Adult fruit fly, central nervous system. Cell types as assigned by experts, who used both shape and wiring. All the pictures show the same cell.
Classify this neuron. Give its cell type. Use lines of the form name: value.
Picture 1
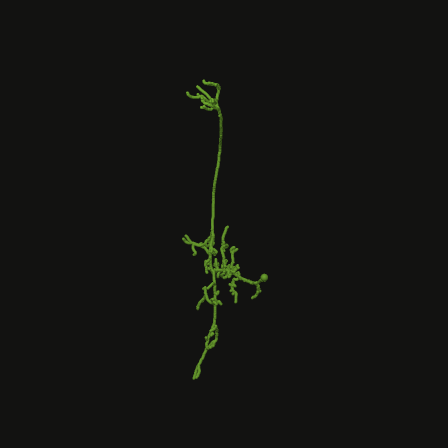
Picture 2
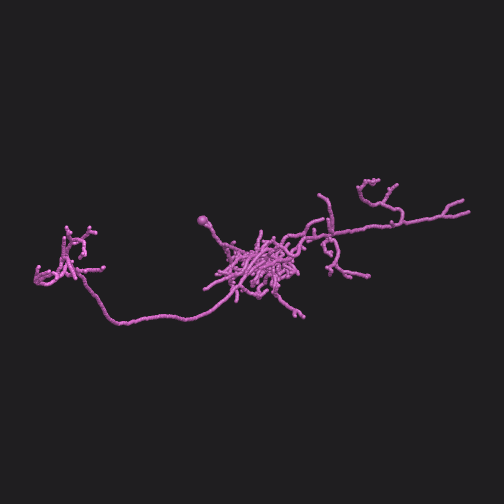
cell type: AN18B053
